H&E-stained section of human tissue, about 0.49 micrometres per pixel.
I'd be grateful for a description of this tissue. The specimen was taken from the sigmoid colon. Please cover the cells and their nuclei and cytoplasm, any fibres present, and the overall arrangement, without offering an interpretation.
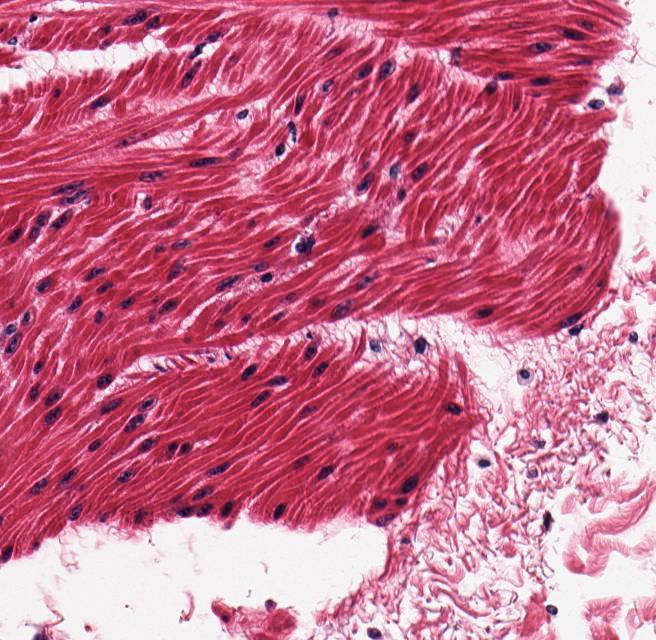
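First, the muscle is split into bundles by narrow pale clefts. Second, the muscle fibres follow a gently wavy course. Third, the dark oval nuclei lie within the fibres, not along their edges. Finally, these nuclei are scattered singly among the fibres, not clustered.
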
